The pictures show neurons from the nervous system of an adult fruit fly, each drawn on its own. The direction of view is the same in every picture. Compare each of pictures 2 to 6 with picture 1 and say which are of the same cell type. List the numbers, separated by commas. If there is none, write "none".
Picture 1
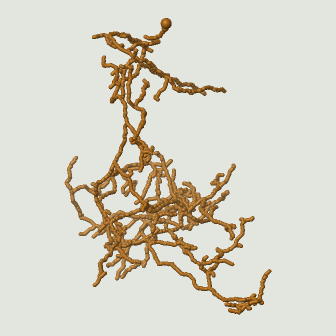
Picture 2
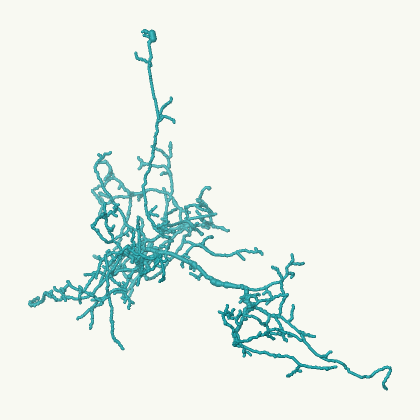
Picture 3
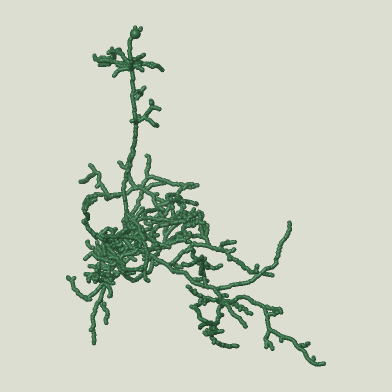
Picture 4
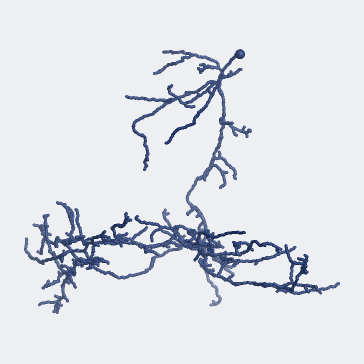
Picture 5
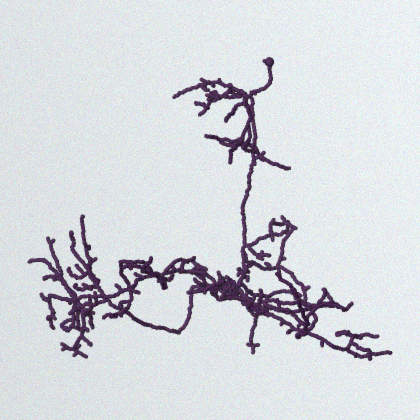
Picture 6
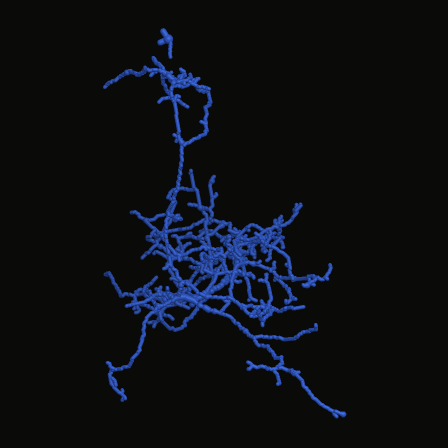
4, 5, 6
